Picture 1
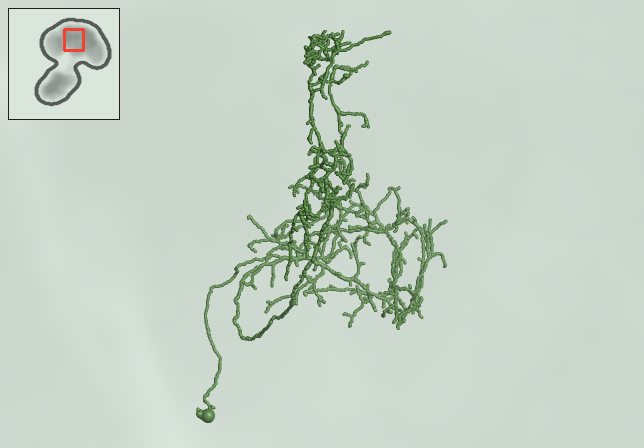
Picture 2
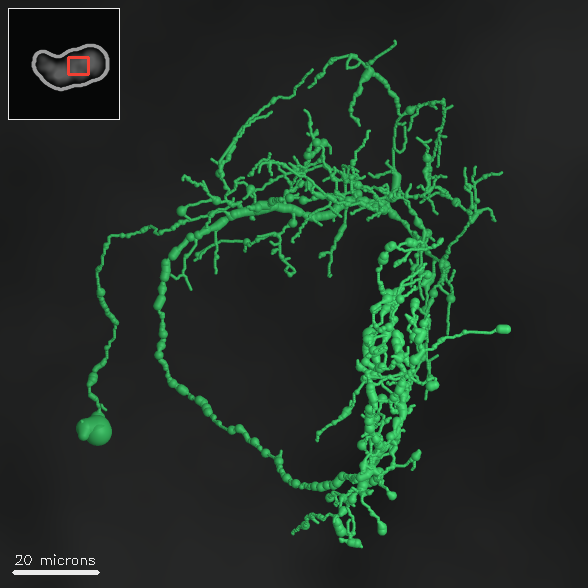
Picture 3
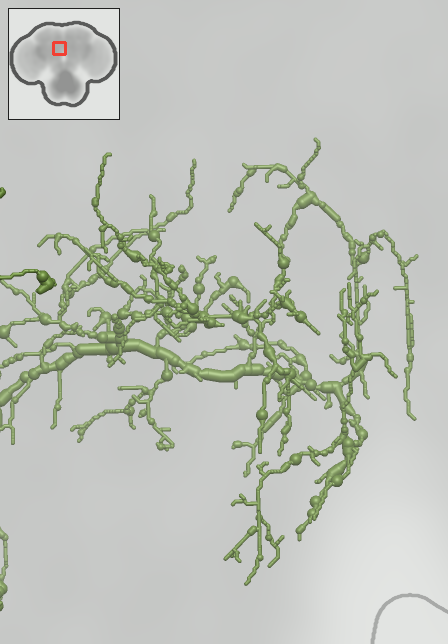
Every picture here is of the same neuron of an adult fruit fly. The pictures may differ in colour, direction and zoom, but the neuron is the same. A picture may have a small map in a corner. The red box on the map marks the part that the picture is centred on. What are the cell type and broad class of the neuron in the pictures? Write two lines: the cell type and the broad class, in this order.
LAL184
central-brain intrinsic neuron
